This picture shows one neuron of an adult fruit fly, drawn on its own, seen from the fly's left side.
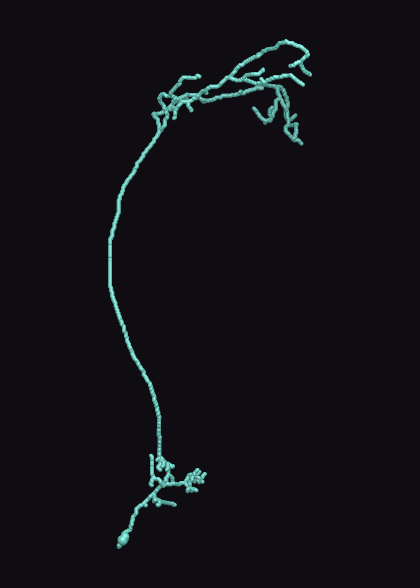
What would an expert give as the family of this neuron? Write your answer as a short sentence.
The family is hemilineage FLAa3.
